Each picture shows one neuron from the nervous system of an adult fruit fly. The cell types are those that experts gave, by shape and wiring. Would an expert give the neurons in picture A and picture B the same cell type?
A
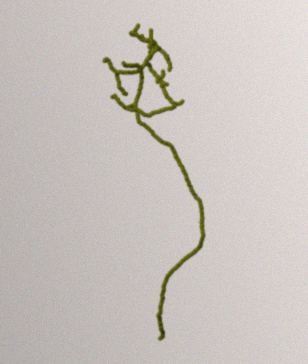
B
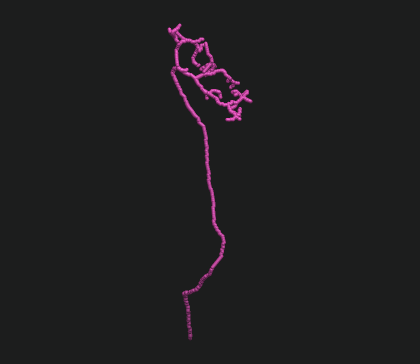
no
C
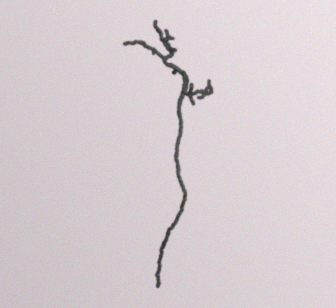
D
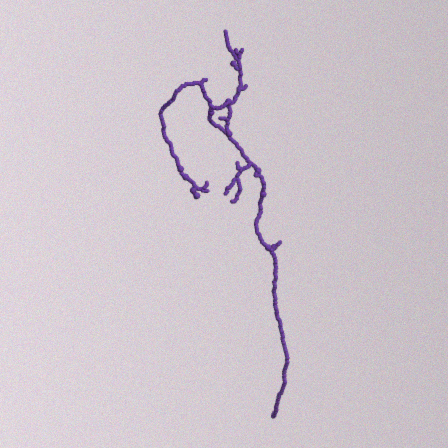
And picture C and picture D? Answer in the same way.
no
